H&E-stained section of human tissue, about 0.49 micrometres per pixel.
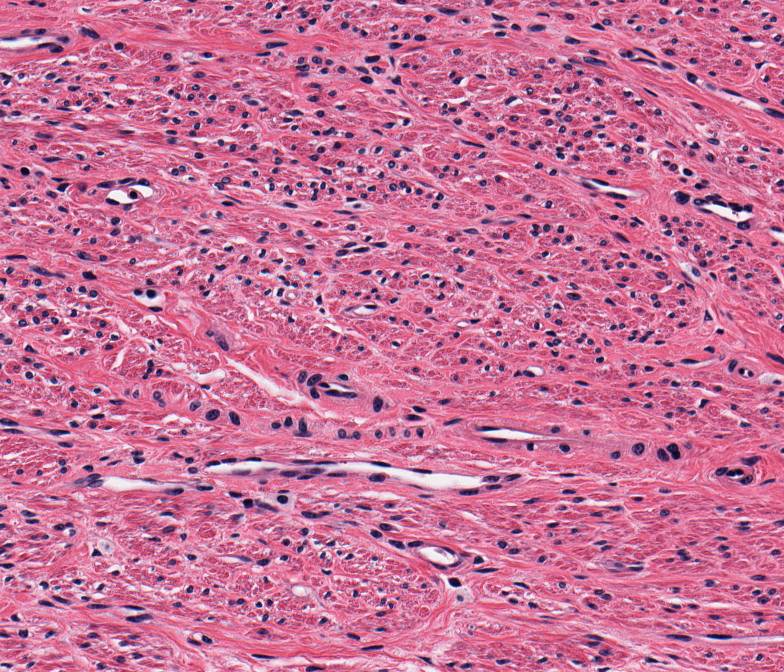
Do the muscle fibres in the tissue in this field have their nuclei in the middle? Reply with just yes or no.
Yes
